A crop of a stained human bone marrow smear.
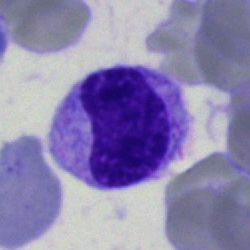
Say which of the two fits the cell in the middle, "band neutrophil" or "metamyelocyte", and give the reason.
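This is a metamyelocyte. Check one, nuclear outline: the nucleus is kidney-shaped, its indentation facing the left side of the cell.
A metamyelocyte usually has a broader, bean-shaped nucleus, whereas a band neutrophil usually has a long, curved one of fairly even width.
Check two, placement: the nucleus fills most of the cell and sits toward the right. Check three: the chromatin is dark purple and coarsely clumped, and fine pinkish-purple granules are scattered through the cytoplasm.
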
